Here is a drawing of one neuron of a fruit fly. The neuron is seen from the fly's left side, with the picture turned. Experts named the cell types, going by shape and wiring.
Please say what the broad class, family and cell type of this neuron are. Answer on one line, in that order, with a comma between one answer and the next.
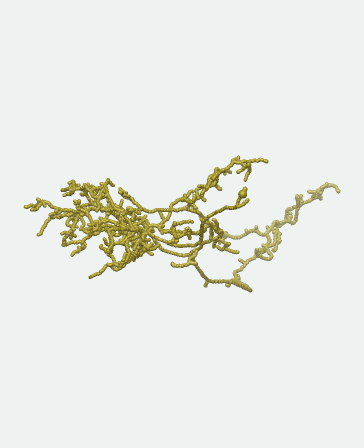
central-brain intrinsic neuron, hemilineage LHl2_ventral, AVLP060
